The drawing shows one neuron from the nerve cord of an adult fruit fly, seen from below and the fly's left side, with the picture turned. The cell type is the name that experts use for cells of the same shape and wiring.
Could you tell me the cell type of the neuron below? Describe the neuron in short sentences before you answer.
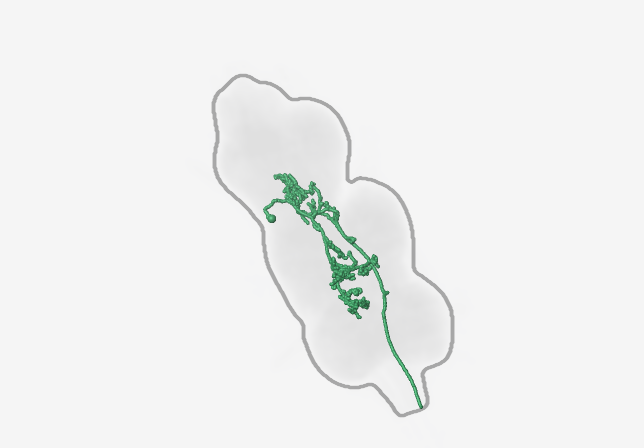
In this view it is taller than it is wide. Its broad class is ascending neuron. Its cell type is AN08B034.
